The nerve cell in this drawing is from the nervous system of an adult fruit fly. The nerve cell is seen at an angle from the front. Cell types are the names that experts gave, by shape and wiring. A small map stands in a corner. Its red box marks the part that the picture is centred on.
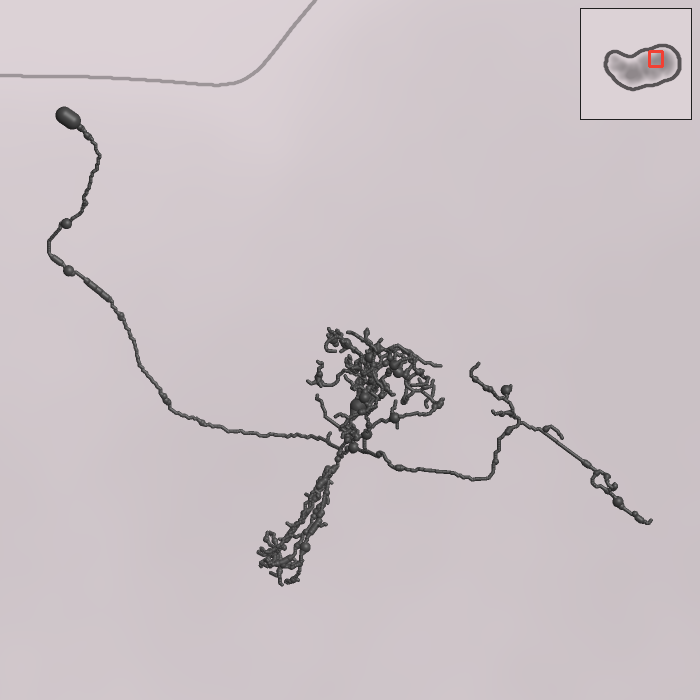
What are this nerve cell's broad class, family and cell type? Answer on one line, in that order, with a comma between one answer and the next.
central-brain intrinsic neuron, class CX, FC2C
